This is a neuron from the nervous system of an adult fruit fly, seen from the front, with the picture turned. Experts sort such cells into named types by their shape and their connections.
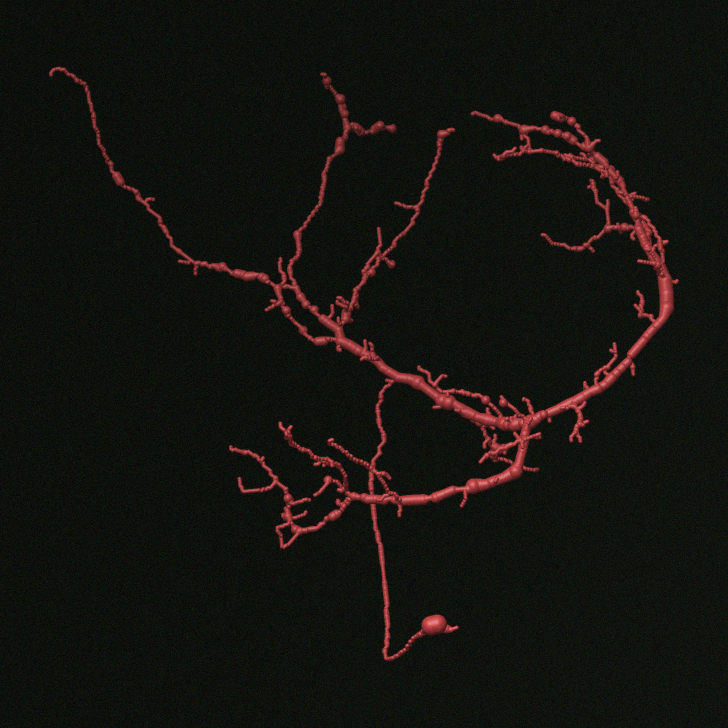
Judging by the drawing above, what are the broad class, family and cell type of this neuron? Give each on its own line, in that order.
nerve-cord intrinsic neuron
hemilineage 08B
IN08B051_e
